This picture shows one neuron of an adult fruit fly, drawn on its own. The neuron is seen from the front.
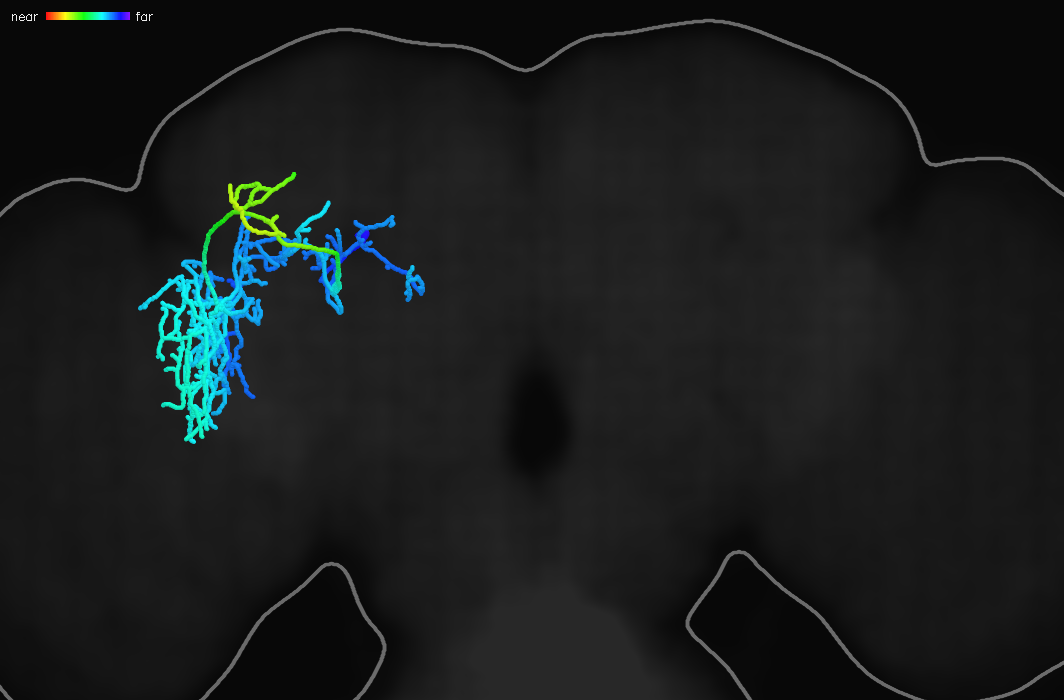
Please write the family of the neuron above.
hemilineage VLPp&l1_posterior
